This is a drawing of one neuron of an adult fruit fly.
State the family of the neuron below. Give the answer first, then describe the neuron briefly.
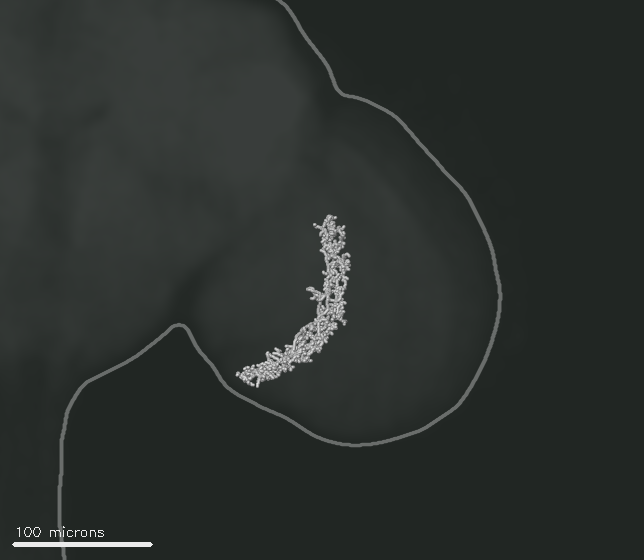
Its family is LPi. Its broad class is optic-lobe intrinsic neuron. It is in the brain and does not reach the nerve cord. By the scale bar it is about 130 microns tall in this view.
